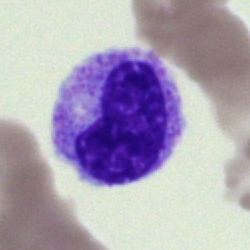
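Metamyelocyte, at the centre. The nucleus is indented on its left side and lies toward the right, leaving a wider band of cytoplasm on the left. Its chromatin is dark purple and clumped, and the cytoplasm is lilac-purple rather than blue.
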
